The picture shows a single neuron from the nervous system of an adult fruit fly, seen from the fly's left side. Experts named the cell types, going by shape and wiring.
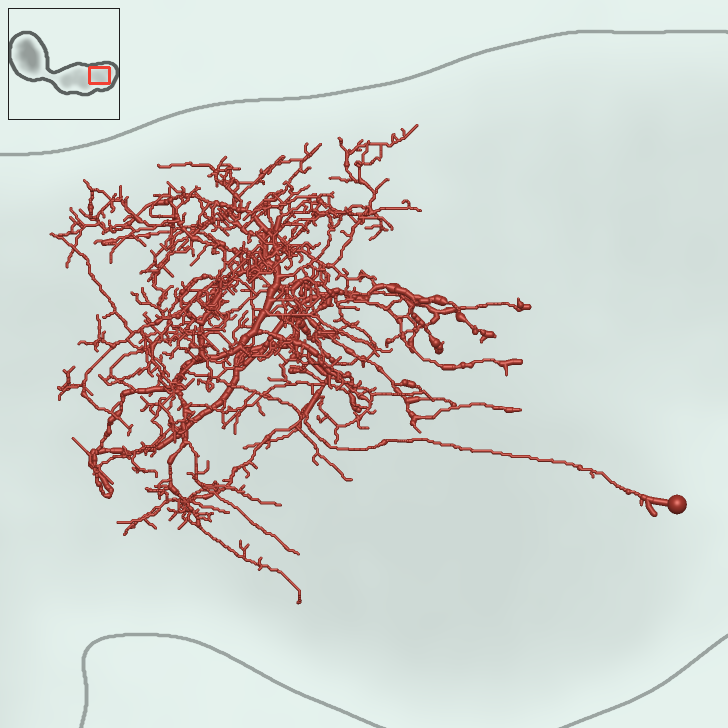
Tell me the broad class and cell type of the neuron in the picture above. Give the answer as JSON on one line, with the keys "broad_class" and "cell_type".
{"broad_class": "nerve-cord intrinsic neuron", "cell_type": "INXXX066"}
